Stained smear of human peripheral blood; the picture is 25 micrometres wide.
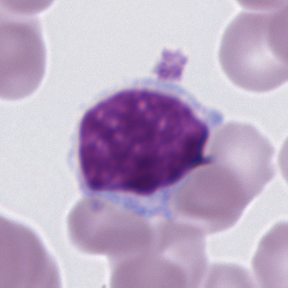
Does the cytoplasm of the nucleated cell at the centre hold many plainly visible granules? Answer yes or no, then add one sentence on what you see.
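No. No distinct granules are seen in the cytoplasm.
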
